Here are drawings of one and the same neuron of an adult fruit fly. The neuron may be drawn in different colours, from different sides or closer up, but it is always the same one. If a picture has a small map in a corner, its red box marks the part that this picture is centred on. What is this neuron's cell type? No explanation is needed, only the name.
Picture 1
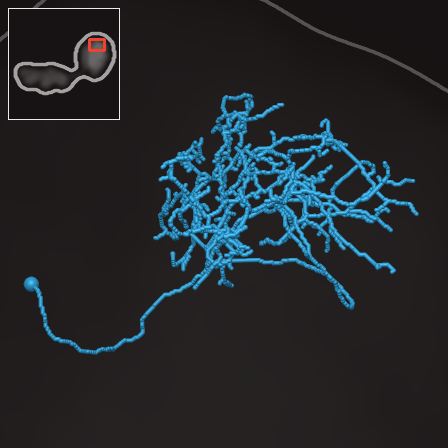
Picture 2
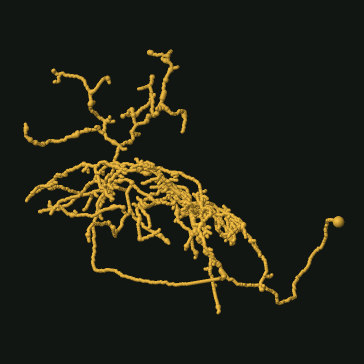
SMP513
